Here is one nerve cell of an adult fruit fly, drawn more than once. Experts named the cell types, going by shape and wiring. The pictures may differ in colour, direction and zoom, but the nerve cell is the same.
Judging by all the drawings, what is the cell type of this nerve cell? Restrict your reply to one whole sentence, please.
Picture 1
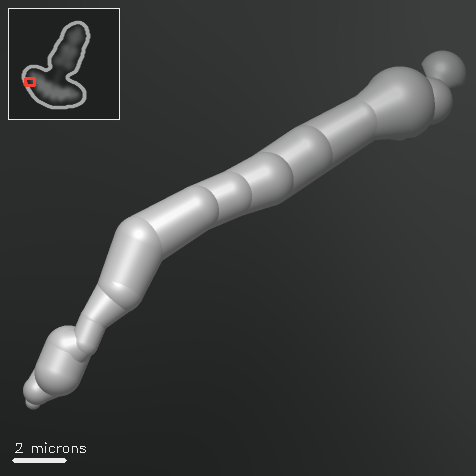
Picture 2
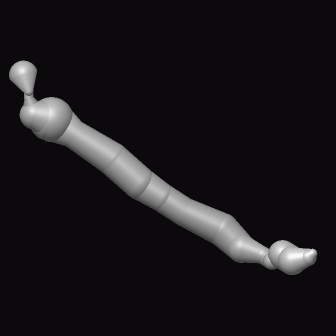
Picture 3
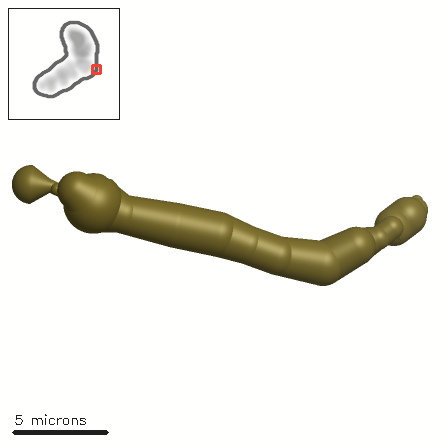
This nerve cell is typed as R1-R6.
